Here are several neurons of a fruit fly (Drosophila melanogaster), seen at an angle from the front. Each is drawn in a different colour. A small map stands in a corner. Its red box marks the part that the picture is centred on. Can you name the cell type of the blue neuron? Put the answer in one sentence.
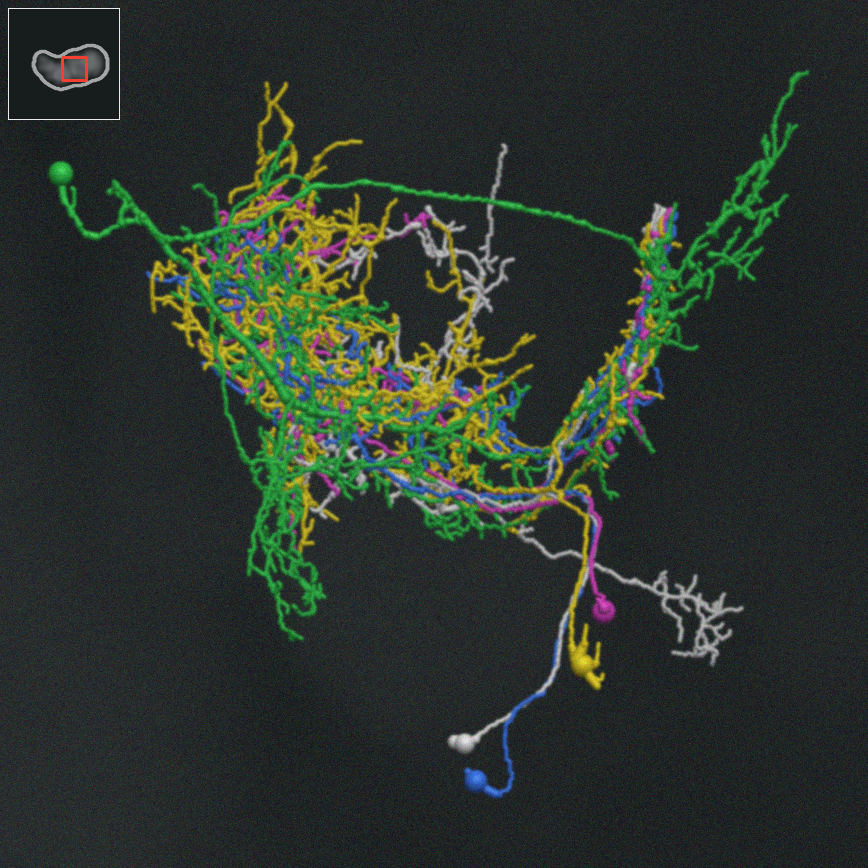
The cell type is WED022.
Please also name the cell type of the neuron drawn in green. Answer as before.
The cell type is LAL055.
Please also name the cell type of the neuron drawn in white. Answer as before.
The cell type is WED010.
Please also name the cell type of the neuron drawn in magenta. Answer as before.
The cell type is WED009.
